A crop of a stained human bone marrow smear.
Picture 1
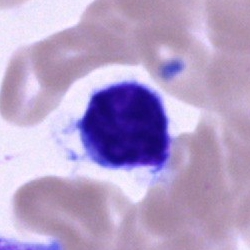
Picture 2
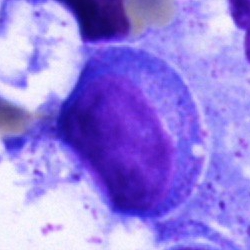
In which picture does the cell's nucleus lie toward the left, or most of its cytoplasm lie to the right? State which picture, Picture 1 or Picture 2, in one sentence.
The nucleus is placed toward the left side in the cell of picture 2.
